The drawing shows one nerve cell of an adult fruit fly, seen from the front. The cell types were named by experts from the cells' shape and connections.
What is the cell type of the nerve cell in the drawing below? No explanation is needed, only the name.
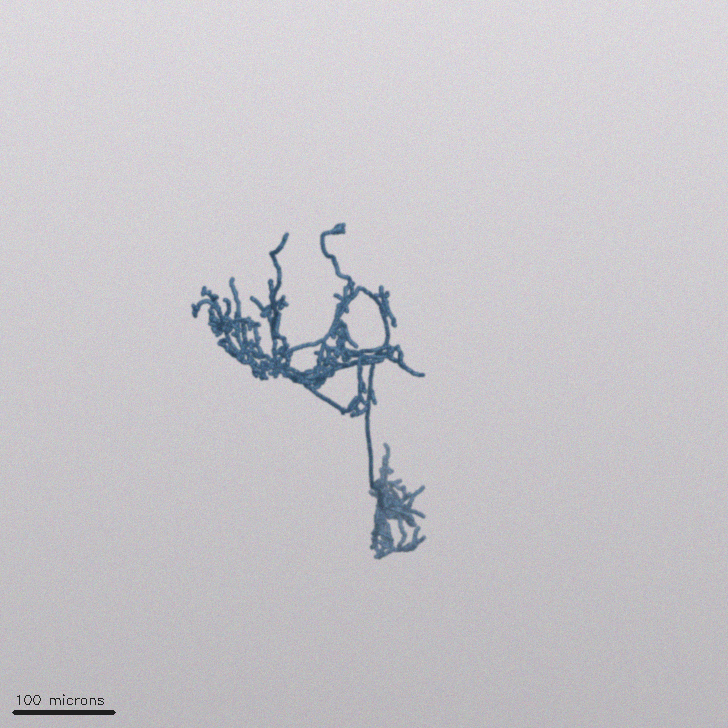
DNp38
